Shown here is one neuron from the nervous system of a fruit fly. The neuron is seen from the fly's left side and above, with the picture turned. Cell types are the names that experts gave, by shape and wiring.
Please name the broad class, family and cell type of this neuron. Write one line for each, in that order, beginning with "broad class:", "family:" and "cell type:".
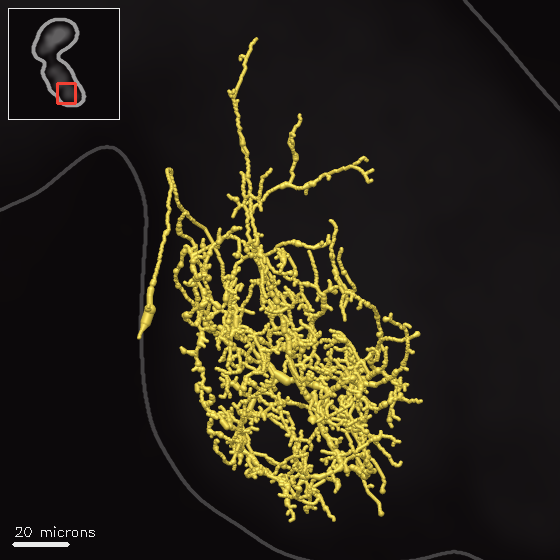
broad class: nerve-cord intrinsic neuron
family: hemilineage 17A
cell type: IN17A019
